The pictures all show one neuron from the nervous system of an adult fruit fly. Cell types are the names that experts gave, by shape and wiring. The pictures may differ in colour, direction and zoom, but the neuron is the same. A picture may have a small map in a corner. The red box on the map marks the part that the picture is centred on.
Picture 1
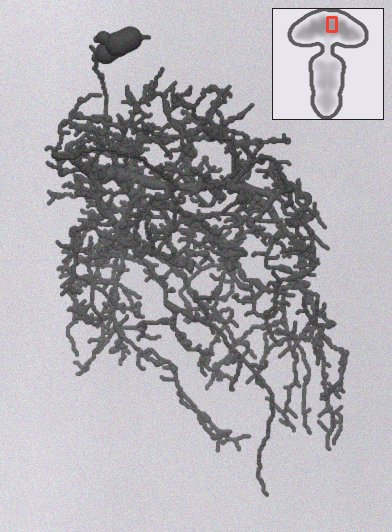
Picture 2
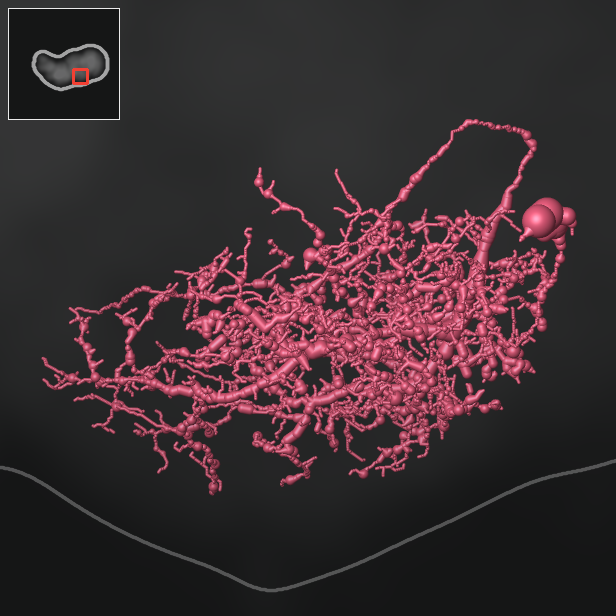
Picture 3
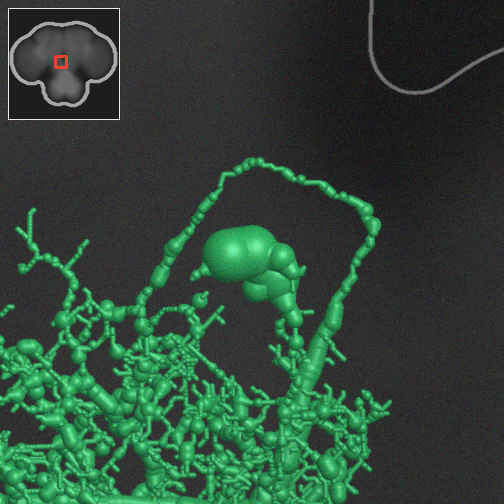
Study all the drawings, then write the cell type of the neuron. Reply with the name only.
GNG088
